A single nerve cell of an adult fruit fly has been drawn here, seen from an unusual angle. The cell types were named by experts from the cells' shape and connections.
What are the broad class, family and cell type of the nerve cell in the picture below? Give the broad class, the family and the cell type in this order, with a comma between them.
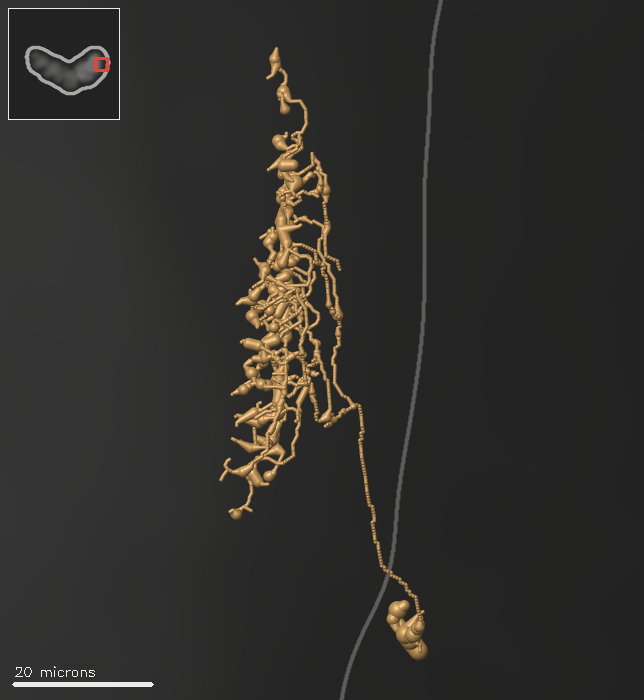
optic-lobe intrinsic neuron, Dm, Dm1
